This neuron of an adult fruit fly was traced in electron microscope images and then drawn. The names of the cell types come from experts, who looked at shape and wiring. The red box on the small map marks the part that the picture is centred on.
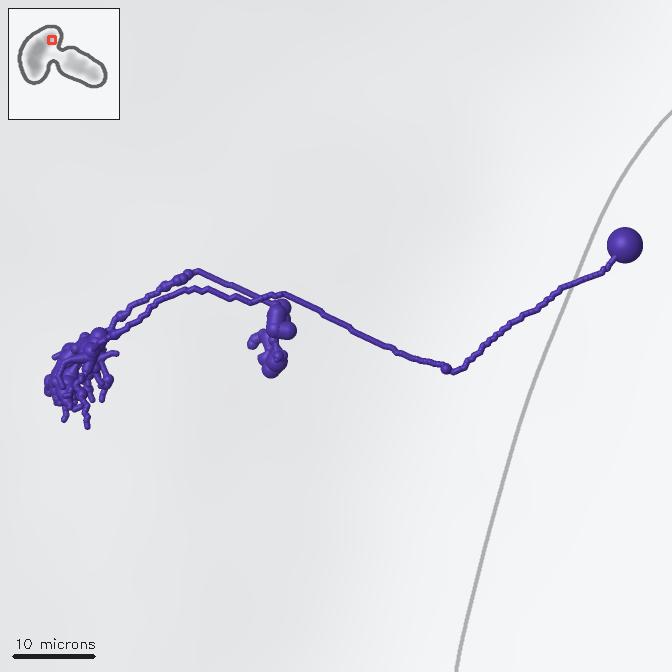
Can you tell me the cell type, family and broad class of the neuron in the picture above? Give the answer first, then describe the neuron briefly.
It is of cell type T5b. Its family is T. This is an optic-lobe intrinsic neuron. It is in the brain and does not reach the nerve cord. By the scale bar it is about 75 microns wide in this view.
